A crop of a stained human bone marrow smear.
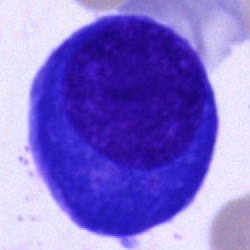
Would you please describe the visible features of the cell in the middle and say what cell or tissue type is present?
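First, the outline is a smooth oval. Second, the nucleus sits toward the top, leaving most of the cytoplasm below it. Third, that cytoplasm is stained a deep blue. Fourth, a small blue bud protrudes from the bottom edge of the cell. The cell is a plasma cell.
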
